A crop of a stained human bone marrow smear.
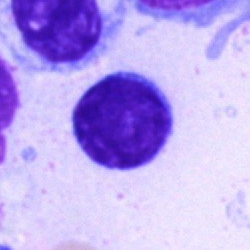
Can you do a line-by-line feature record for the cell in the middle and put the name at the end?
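Cytoplasm: scant, at most a thin rim around the nucleus
Chromatin: dense, staining dark purple
Nucleolus: none distinct
Granules: none visible
Name: lymphocyte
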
